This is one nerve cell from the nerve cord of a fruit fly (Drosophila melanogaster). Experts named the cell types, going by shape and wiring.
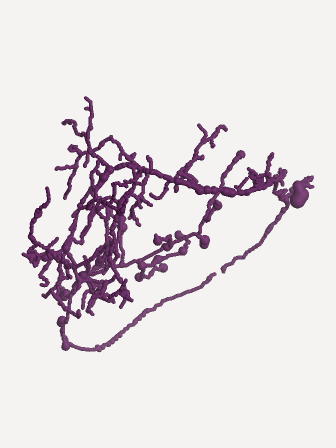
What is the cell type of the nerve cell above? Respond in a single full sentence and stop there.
The cell type IN09A088 is the type of this nerve cell.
